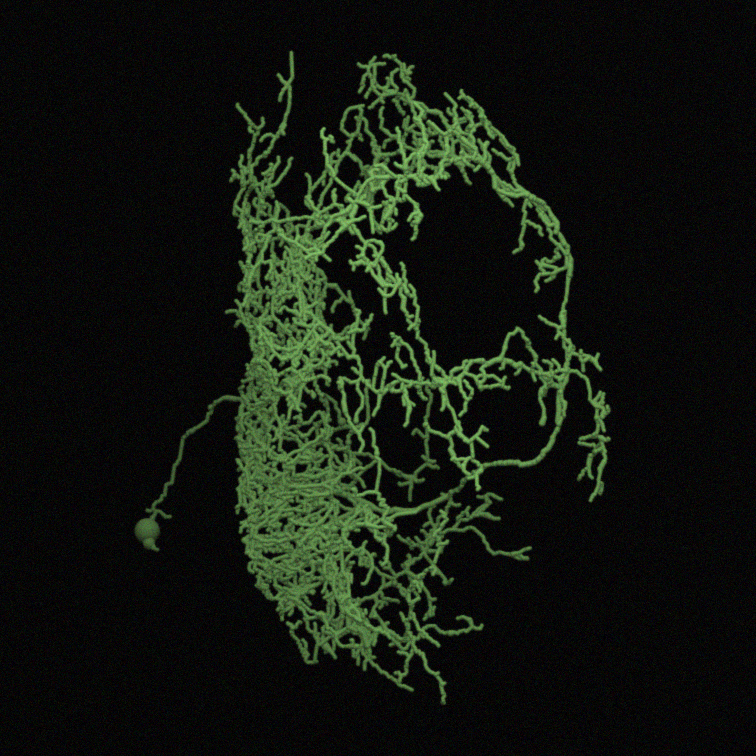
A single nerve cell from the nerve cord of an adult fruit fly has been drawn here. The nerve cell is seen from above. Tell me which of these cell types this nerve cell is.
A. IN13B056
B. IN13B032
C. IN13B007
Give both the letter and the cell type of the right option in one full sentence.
The nerve cell is typed as IN13B007, which is listed in option C.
